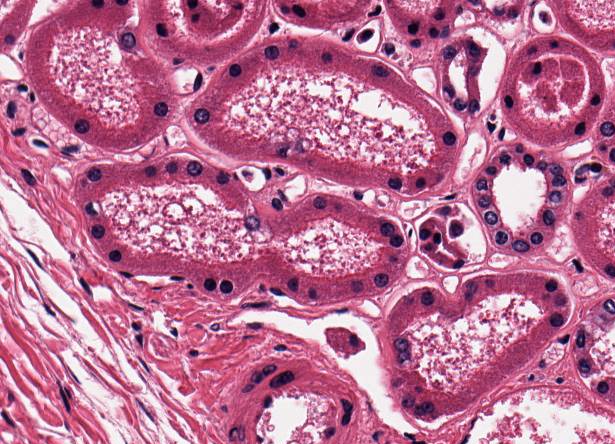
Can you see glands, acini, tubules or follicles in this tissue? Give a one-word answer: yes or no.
Yes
